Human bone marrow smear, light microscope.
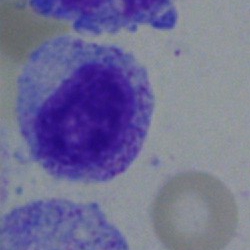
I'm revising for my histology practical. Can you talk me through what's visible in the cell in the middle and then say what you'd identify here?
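Outline first: roughly round, with a finely ragged edge. Cytoplasm next: pale bluish-lilac, with fine purple granules scattered through it. Focus last: the image is slightly soft, so fine detail is blurred. The cell is a myelocyte.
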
